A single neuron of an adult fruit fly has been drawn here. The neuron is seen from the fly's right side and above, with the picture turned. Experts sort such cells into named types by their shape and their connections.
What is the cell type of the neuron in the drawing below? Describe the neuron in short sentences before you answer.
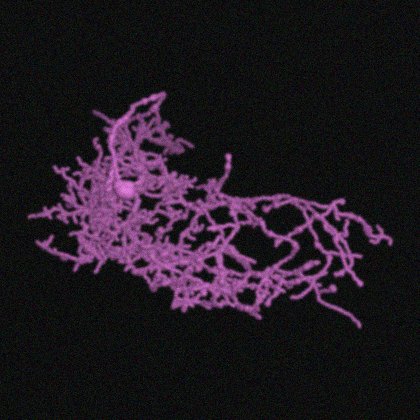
The cell body is on the left of the picture. Dozens of branch ends can be seen. Its broad class is central-brain intrinsic neuron. Its cell type is SLP321.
